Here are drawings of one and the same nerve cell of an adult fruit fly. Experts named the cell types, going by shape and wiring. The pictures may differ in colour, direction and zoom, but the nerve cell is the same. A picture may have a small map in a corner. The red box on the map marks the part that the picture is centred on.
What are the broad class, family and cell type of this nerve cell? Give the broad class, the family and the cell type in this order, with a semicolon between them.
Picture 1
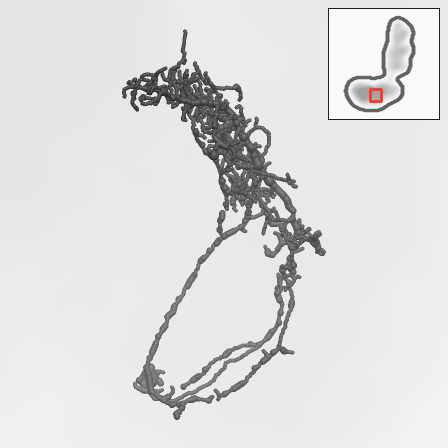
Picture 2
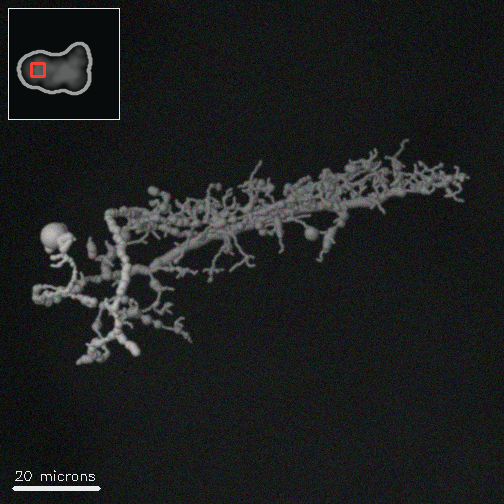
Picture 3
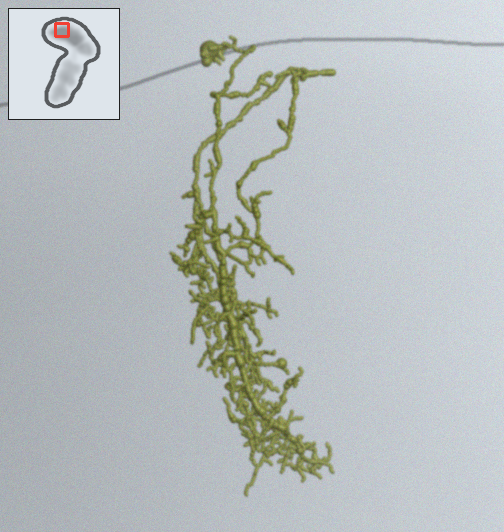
central-brain intrinsic neuron; hemilineage VLPa1_lateral; AVLP282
